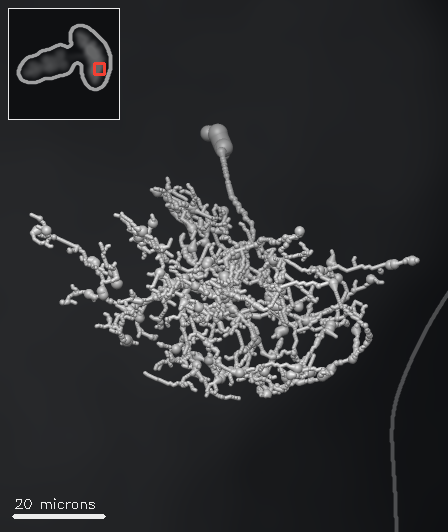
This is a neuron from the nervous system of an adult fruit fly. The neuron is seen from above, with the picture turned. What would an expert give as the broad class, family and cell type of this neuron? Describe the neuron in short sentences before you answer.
It is in the brain and does not reach the nerve cord. Its cell body lies at the top of the picture. From left to right in the picture it spans about 85 microns. It is a central-brain intrinsic neuron. Its family is hemilineage VLPl&p1_lateral. The cell type is AVLP334.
